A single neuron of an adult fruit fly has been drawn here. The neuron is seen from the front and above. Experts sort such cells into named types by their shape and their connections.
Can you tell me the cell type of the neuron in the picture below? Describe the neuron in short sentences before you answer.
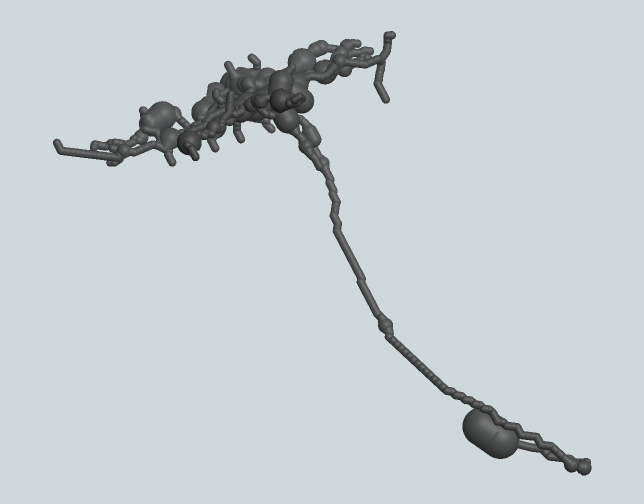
The cell body is at the lower right of the picture. As drawn here it is about as wide as it is tall. It is an optic-lobe intrinsic neuron. It is of cell type Dm8b.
